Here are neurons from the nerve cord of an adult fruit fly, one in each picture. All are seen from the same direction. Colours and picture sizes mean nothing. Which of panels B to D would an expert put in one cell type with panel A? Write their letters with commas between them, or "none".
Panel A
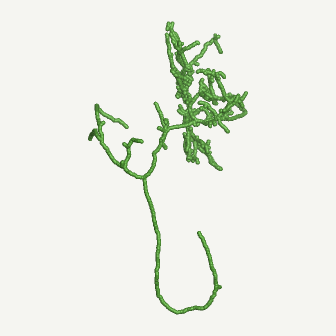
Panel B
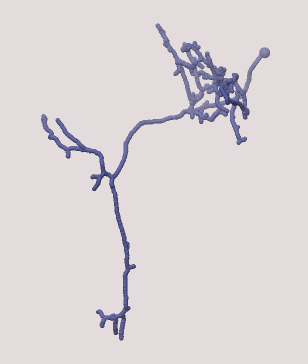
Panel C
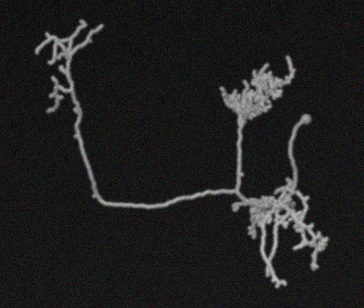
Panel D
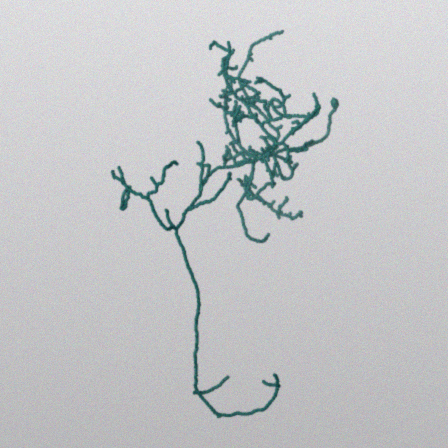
D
